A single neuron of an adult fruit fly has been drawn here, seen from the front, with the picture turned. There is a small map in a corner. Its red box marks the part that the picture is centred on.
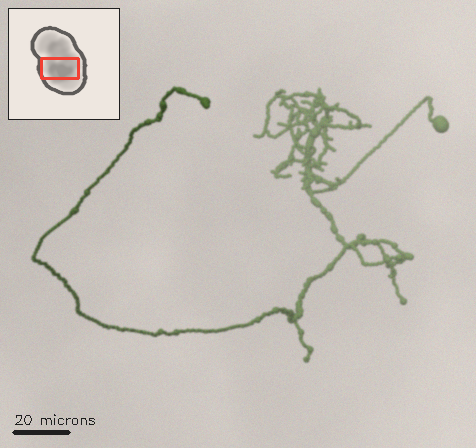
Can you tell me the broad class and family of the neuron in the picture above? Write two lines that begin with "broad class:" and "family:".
broad class: ascending neuron
family: hemilineage 19B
